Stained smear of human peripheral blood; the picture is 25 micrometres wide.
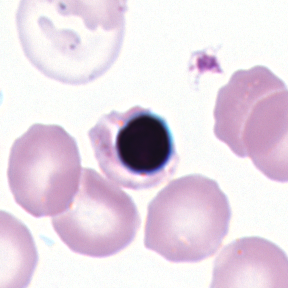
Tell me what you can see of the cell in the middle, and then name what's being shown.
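Dense, almost black chromatin fills the nucleus evenly and shows no internal pattern. No nucleoli are visible. The nucleus sits off-centre, toward the right side of the cell. The outer outline of the cell is irregular rather than smoothly round. This cell is a normoblast.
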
